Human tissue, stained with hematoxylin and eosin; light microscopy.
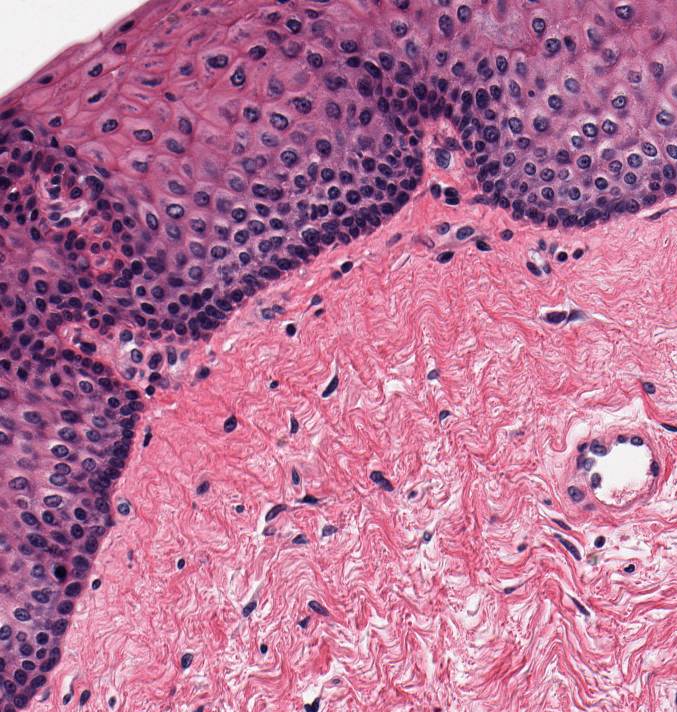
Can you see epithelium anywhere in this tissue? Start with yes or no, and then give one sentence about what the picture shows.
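Yes. Stratified squamous epithelium runs along the top and down the left side of the field, and connective tissue stroma fills the lower right.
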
